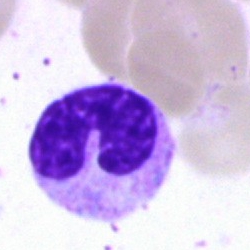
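Band neutrophil (central cell). Note the smooth, round outline and the kidney-shaped nucleus, whose deep notch opens downward. Its chromatin is dark purple and coarsely clumped, and no nucleoli are visible.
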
